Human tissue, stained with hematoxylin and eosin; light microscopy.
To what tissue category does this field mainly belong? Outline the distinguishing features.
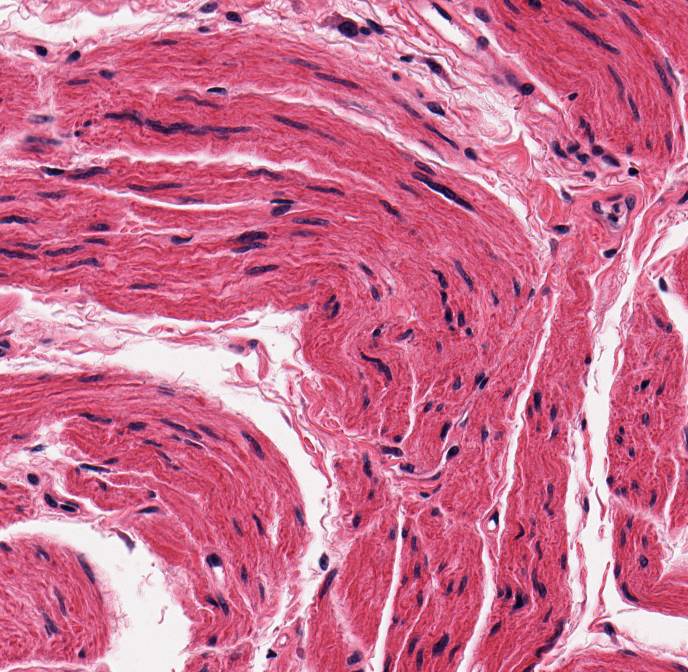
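What you've got here is smooth muscle. Look at the nuclei: elongated and spindle-shaped, lined up along the long axis of the fibres.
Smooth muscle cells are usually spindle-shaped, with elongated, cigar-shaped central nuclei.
The muscle cytoplasm stains deeply pink with eosin.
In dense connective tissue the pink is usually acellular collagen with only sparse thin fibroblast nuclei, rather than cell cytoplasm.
You'll also notice the fibres show no cross-striations. Thin strands of loose, pale connective tissue sit in the clefts between the bundles.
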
